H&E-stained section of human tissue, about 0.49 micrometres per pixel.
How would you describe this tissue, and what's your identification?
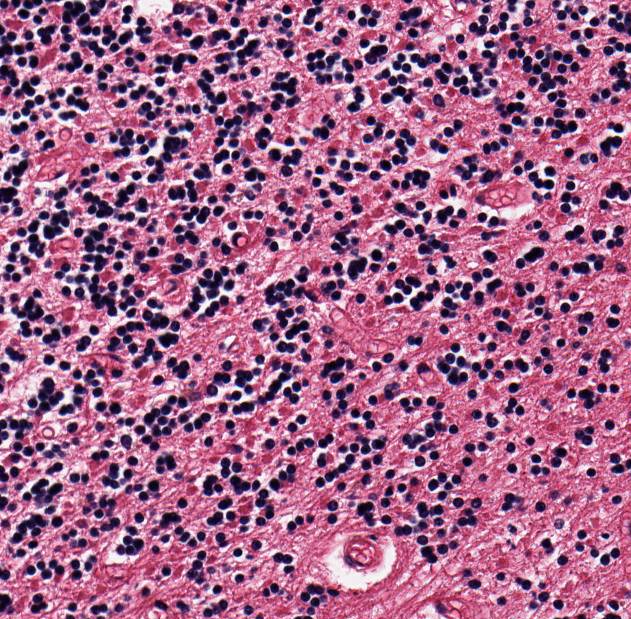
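Small dark nuclei are densely packed across the entire field, without separate layers or zones. The great majority are small, round, uniform and deeply basophilic, with little or no visible cytoplasm around them. A small vessel in cross-section lies near the bottom centre. The tissue is cerebellum.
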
